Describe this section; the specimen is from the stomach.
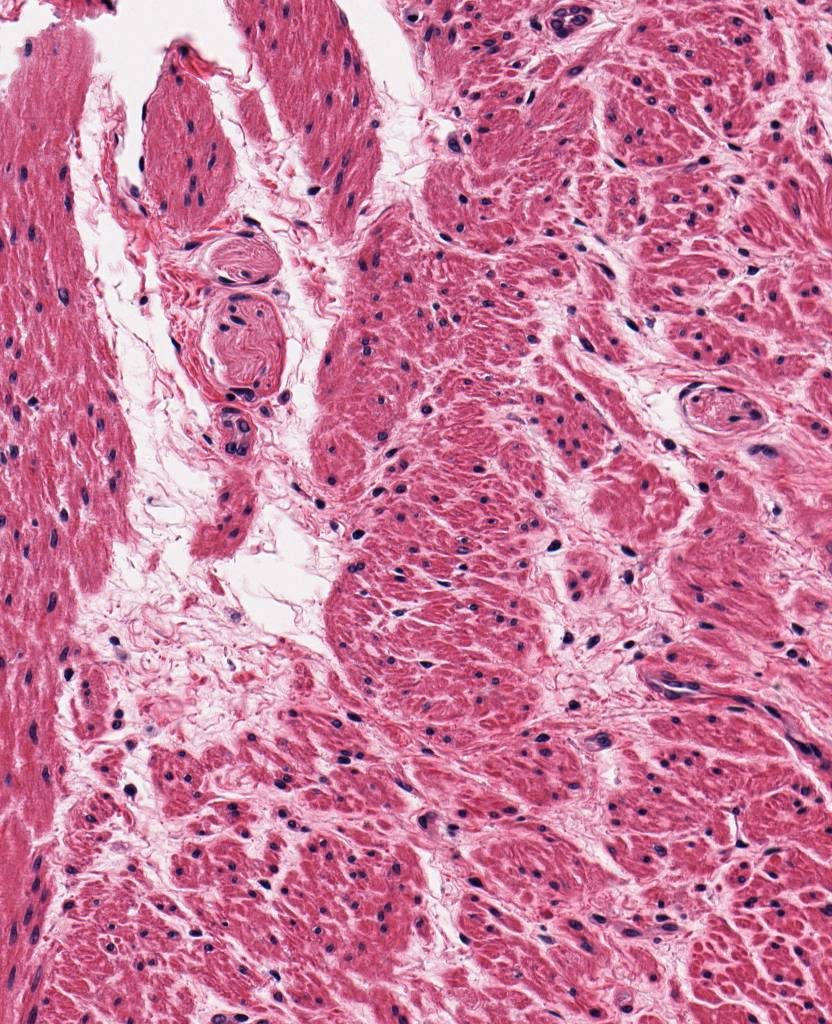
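Almost everything here is muscle fibres, grouped into bundles separated by thin strands of connective tissue. On the left edge they run lengthwise, roughly top to bottom; in the centre and right most bundles are cut across or obliquely. The small, dark, oval nuclei lie singly in the pink fibres, whose cytoplasm is strongly eosinophilic and finely fibrillar.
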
